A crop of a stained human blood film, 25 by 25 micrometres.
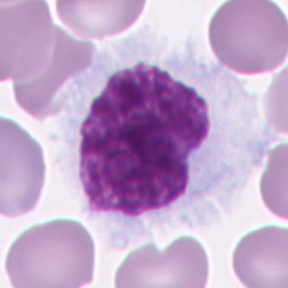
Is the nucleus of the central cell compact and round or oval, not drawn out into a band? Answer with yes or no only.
Yes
